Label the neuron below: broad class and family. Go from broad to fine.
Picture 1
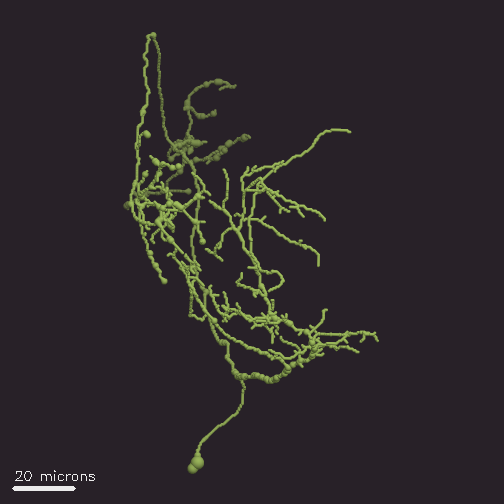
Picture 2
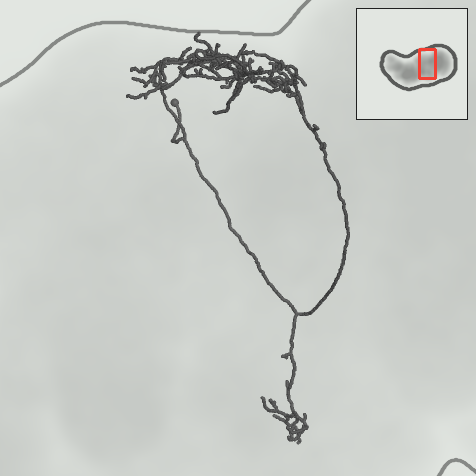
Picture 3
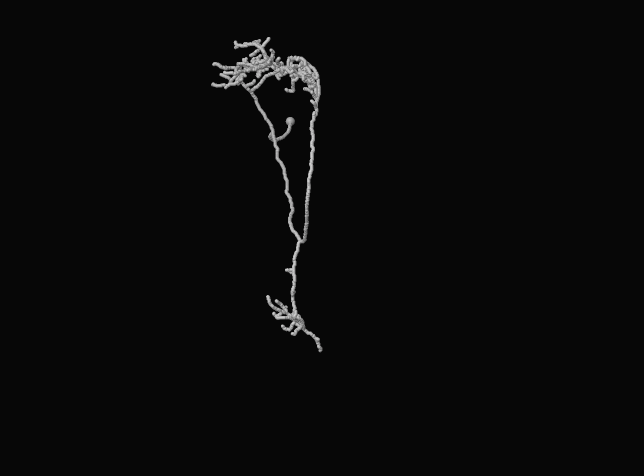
central-brain intrinsic neuron; hemilineage DM2_central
